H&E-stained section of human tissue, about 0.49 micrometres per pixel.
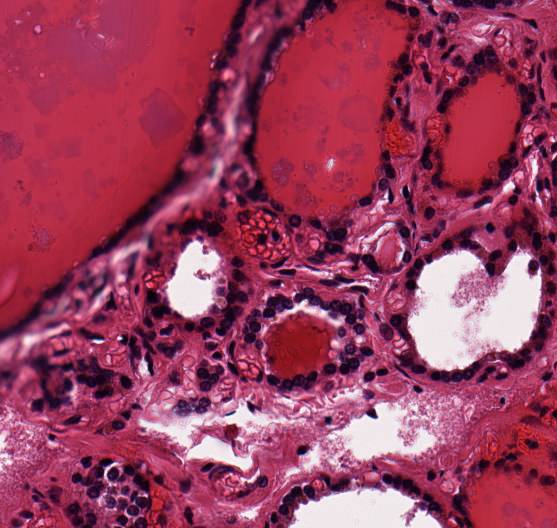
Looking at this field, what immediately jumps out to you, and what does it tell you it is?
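Each rounded space here is a thyroid follicle; see how widely they vary in size, parted by thin strands of stroma. The big upper-left one holds homogeneous pink colloid within one layer of flattened cells, and the smaller lower ones have cuboidal cells with round dark nuclei.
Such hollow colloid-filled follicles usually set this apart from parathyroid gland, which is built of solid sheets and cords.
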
